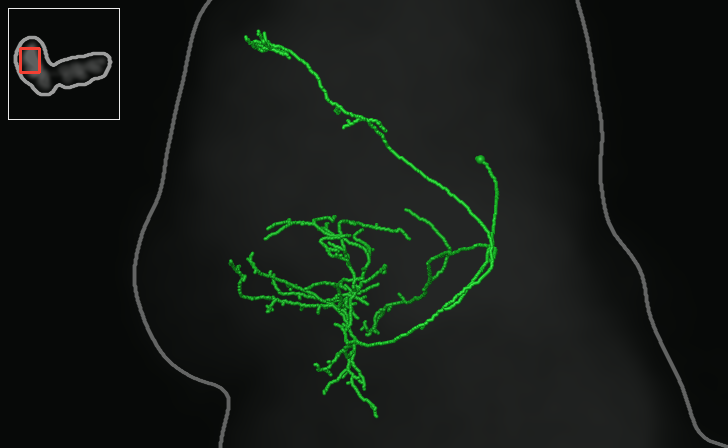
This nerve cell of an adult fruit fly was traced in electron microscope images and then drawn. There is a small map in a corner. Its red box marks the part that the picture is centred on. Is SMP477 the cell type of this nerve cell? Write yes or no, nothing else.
yes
